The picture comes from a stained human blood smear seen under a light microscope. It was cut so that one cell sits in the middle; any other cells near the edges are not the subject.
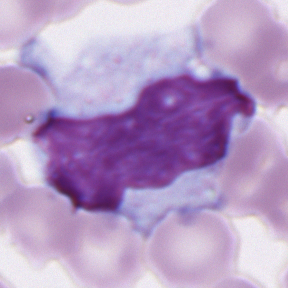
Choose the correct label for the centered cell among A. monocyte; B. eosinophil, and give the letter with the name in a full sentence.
The one cell at the centre is a monocyte, as correctly stated in option A.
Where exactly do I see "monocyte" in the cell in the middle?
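Nucleus elongated from side to side, irregular and notched in outline.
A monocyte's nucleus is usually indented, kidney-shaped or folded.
The notched outline here sits with that for this monocyte. Chromatin fine and streaky, not in coarse blocks. Cytoplasm pale greyish blue, fine pinkish dots scattered above the nucleus.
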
